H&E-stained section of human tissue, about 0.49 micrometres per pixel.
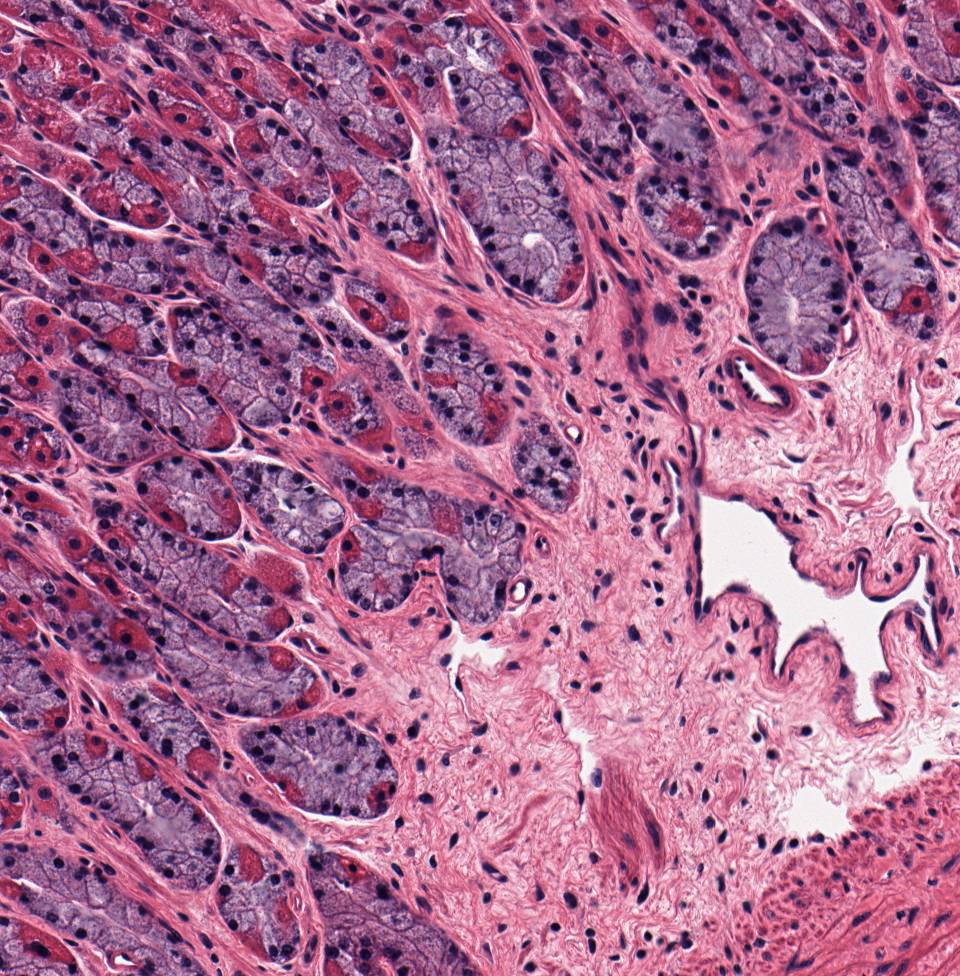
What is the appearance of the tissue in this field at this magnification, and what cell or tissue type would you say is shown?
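Left and upper field: closely packed glands; centre and lower right: loose pink connective tissue. Glands cut in round and oval profiles, lined by cells with granular purple-grey cytoplasm and small dark basal nuclei. Parietal cells, bright red cytoplasm and round central dark nucleus, scattered among these, most numerous toward left edge. Central connective tissue loose and wispy, with scattered small dark spindle and oval nuclei. Tissue: stomach.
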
